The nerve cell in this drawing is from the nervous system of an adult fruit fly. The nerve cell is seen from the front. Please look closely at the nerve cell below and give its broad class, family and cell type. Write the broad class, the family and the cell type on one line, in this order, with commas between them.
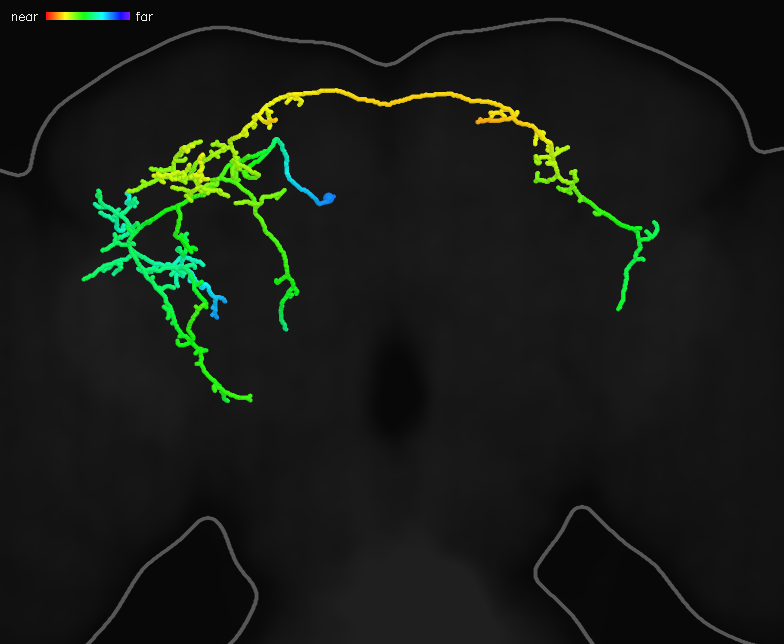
central-brain intrinsic neuron, hemilineage DM4_dorsal, pC1_1a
